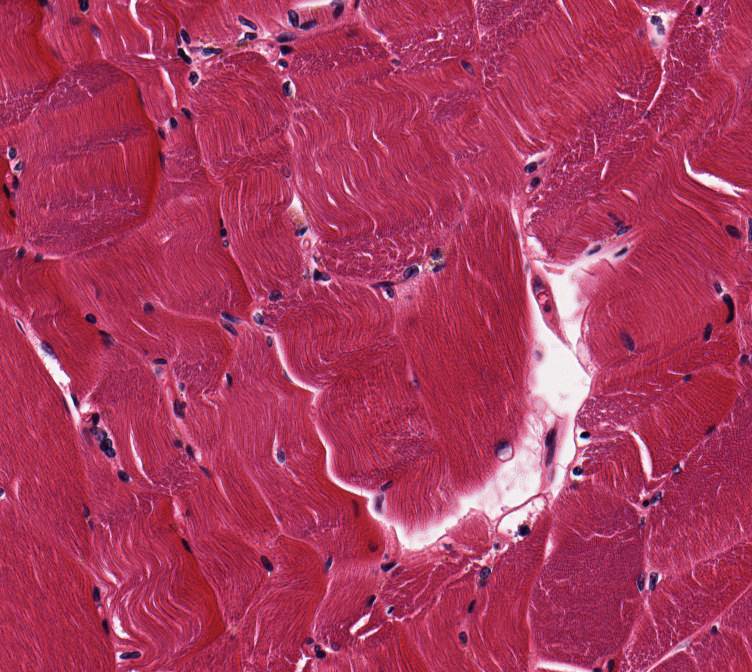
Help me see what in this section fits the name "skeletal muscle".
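This section is skeletal muscle.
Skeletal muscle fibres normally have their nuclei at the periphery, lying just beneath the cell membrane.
In agreement with this, the small dark-blue nuclei here lie at the edges of the fibres rather than in their centres. Closely packed muscle fibres fill the whole field, their cytoplasm stained a deep red-pink with eosin, and only thin strands of connective tissue separate them.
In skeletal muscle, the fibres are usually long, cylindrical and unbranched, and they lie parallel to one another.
The fibres in this field, by contrast, are cut in varied directions, some lengthwise and some obliquely.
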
